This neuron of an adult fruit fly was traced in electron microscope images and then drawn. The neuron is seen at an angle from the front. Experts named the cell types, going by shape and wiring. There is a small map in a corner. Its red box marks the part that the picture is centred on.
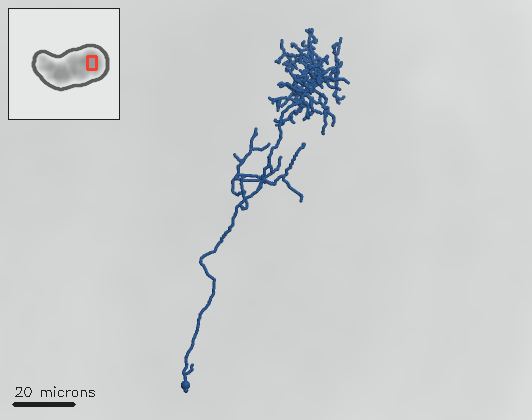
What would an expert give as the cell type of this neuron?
Li23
